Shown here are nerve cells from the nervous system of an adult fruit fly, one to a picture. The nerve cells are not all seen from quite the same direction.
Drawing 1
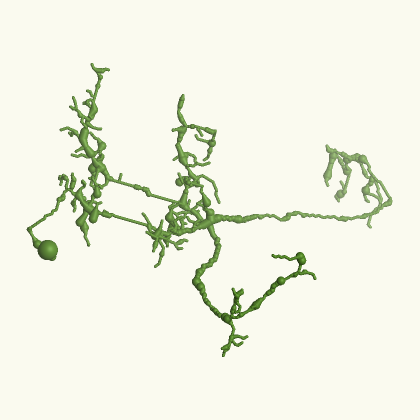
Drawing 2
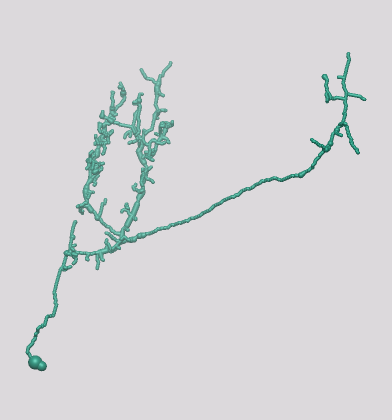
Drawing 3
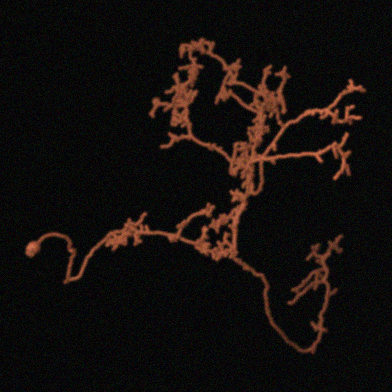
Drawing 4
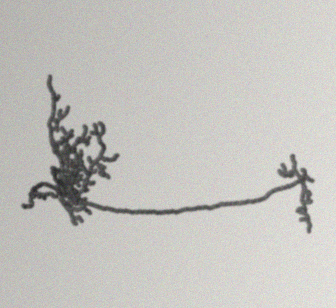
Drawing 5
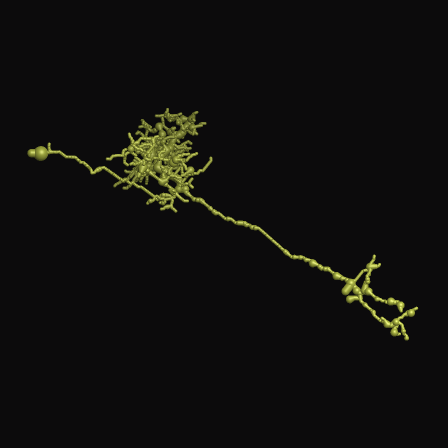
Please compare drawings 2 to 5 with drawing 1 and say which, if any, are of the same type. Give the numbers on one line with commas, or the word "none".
2, 3, 4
